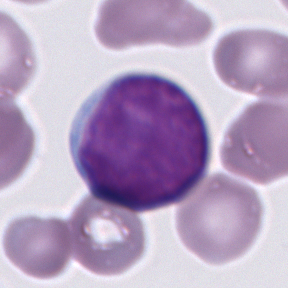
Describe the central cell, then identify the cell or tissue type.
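You'll notice the nucleus is pushed off-centre, over toward the right side of the cell, and there's no nucleolus to be seen in it. The cytoplasm is pale blue, without any vacuoles. This one's a myeloblast.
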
